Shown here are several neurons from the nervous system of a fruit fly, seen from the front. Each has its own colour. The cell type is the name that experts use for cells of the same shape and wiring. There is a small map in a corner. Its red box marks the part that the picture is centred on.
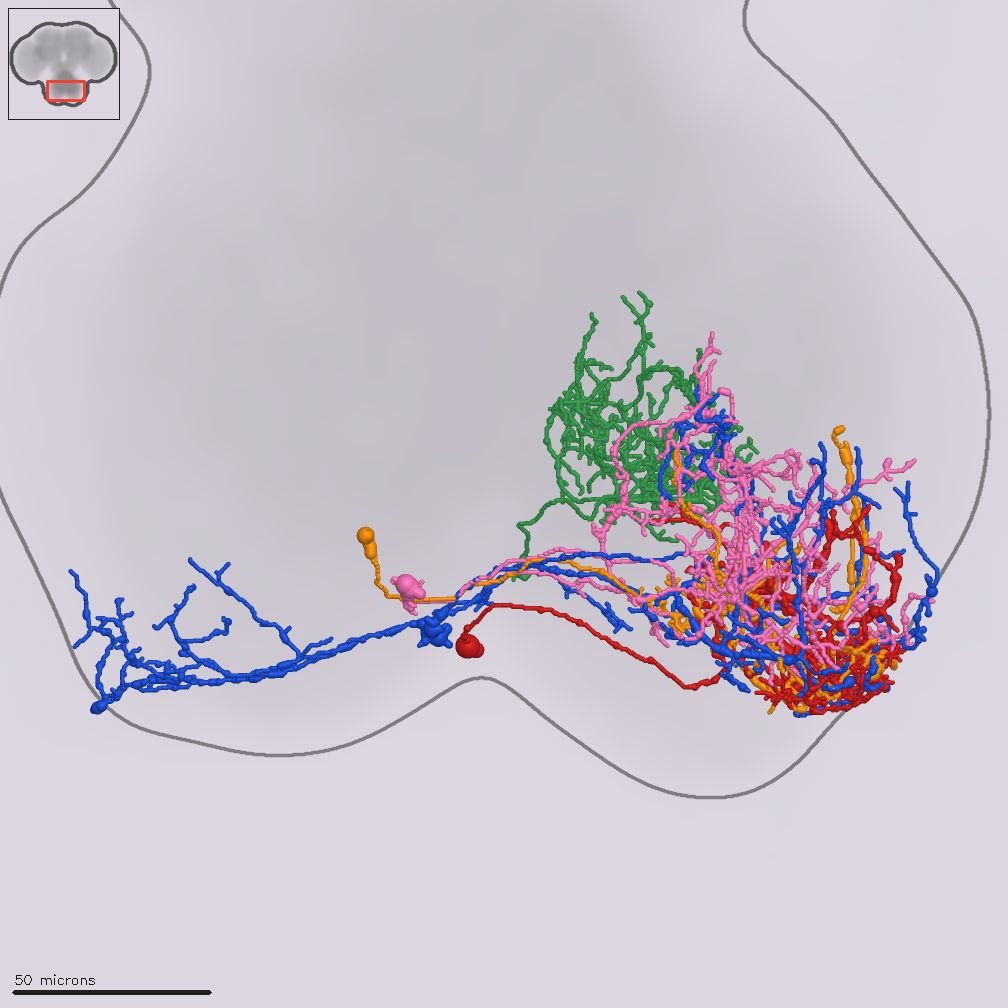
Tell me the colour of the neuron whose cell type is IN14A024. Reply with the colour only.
green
